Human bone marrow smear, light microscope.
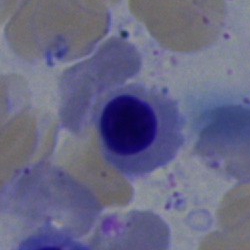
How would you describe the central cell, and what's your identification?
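Look first at the outline: it is irregular, with small knobby bulges along the right edge. The chromatin is very dark and dense, showing no visible internal pattern. Pale greyish-blue cytoplasm rims the nucleus, broadest on the right. This cell is an erythroblast.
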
